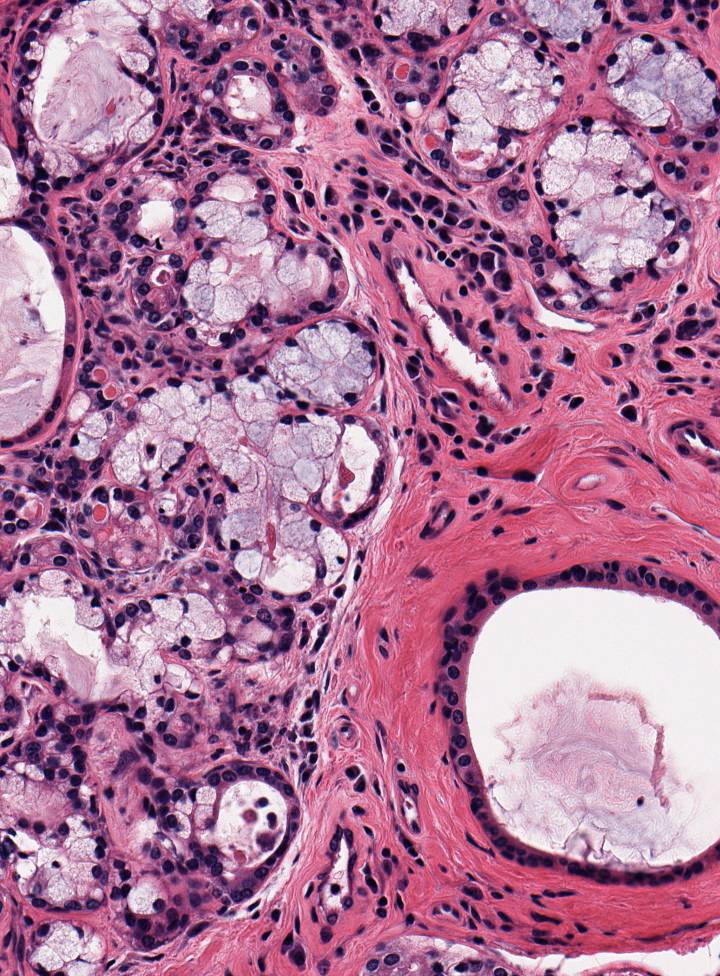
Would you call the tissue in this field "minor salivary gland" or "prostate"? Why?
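This is minor salivary gland. Clustered acini fill the left half and upper right, mostly mucous, with pale, foamy, blue-grey cytoplasm and small dark nuclei flattened against the base of the cells.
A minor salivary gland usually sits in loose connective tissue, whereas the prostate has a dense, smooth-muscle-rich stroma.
Here, though, a broad band of dense pink stroma runs diagonally down toward the lower right, so the stroma alone does not settle it. Small round lymphocyte-type nuclei dot the stroma among the left acini.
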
